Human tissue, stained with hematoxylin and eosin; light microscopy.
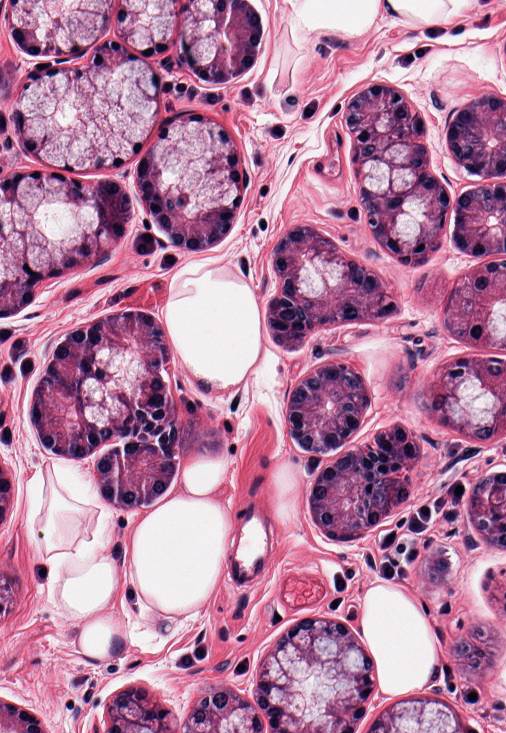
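Minor salivary gland. Look first at the centre of many acini, where cells with pale, foamy, bubbly cytoplasm cluster together. Around them, mostly at the edge of the acinus, sit cells whose cytoplasm is dense, purple and granular. Notice that both kinds often share a single acinus. Between the acini, the stroma is pink collagen dotted with dark, elongated spindle nuclei.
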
